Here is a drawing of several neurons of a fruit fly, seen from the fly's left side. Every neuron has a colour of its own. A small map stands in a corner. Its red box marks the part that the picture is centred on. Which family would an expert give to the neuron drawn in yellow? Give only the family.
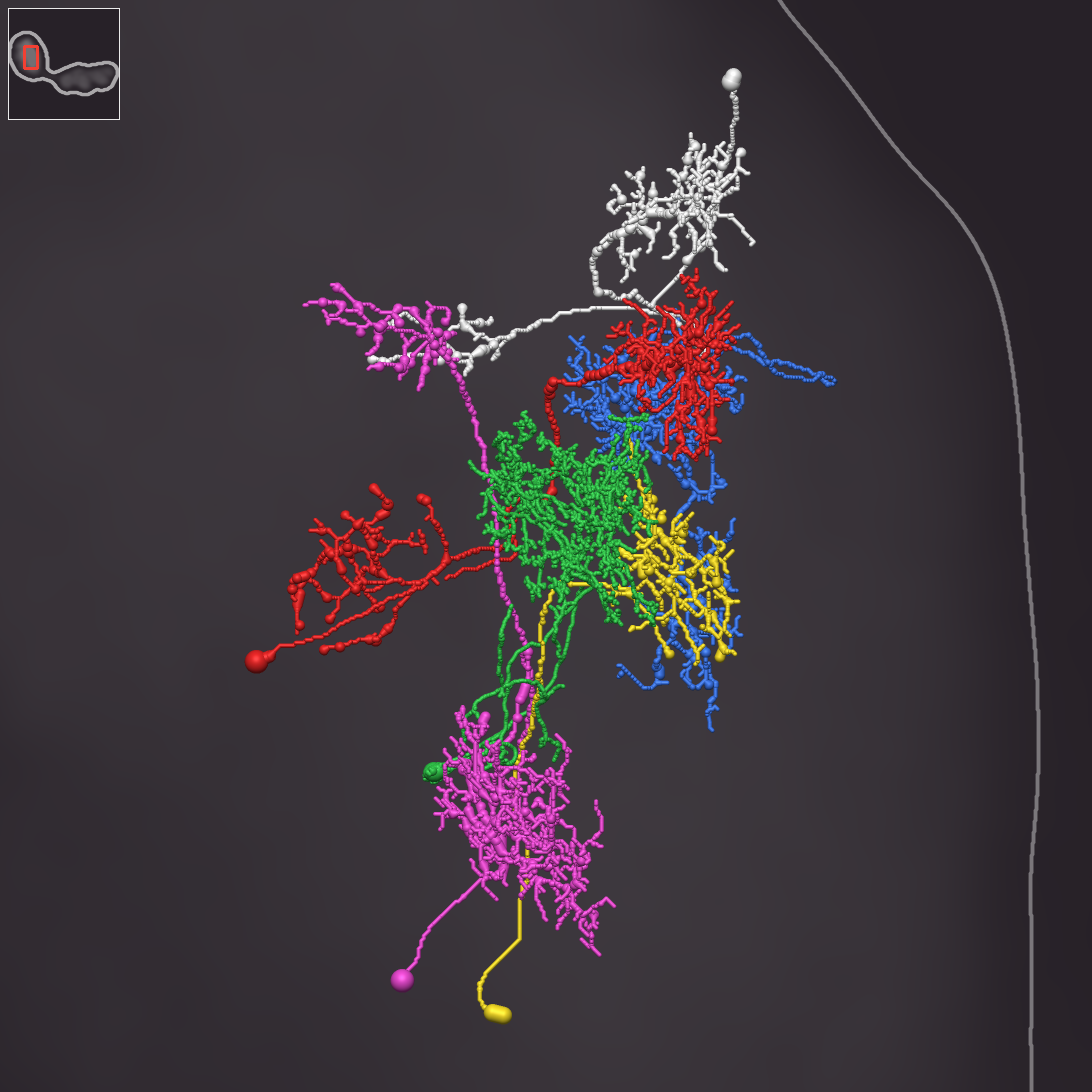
Li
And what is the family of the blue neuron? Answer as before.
Tm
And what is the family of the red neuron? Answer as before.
hemilineage VPNv1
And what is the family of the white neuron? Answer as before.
hemilineage VPNp3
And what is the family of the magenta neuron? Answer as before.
LC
